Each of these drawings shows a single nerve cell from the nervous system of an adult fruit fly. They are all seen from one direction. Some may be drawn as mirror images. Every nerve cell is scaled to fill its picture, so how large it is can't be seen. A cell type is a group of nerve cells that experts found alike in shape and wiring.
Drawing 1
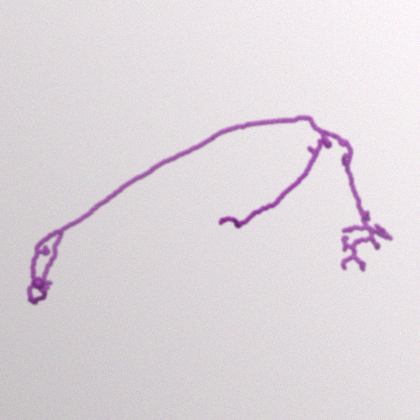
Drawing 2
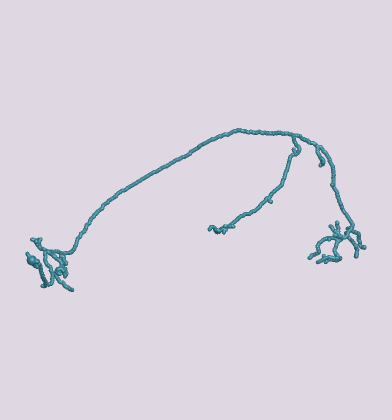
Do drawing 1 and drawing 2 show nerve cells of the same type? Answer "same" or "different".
same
